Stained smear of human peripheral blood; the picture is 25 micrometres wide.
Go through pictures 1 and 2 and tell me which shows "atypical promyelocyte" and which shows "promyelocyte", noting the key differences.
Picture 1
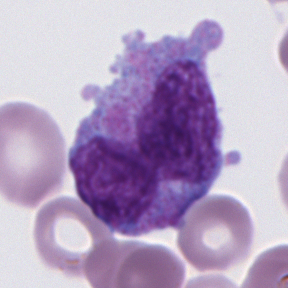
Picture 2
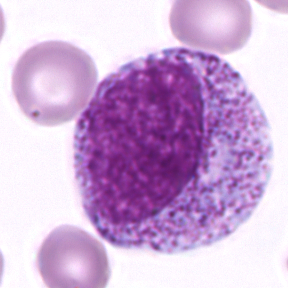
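Picture 1 is the atypical promyelocyte; picture 2 is the promyelocyte. The nucleus in picture 1 is folded, with a deep notch between two broad lobes, while picture 2 has a paler, less granular patch of cytoplasm just to the right of its nucleus.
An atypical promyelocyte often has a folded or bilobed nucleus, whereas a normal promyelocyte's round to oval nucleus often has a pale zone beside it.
Picture 1 shows a small rounded bleb at its upper right edge and many fine pinkish-purple granules in pale lilac-blue cytoplasm. Picture 2 has finely stippled chromatin and numerous dark purple granules in pale lilac cytoplasm.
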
